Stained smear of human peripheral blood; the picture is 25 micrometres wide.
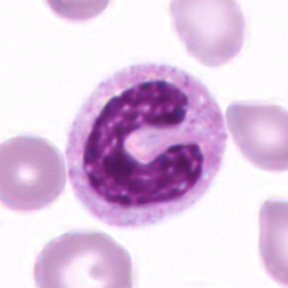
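Band neutrophil from a stained peripheral blood smear, about 14 micrometres across. Its nucleus, a single C-shaped band opening to the right and not divided into separate lobes, fills about 50% of the cell's area. The pale pink cytoplasm carries fine pinkish-violet granules scattered throughout.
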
